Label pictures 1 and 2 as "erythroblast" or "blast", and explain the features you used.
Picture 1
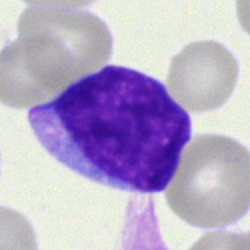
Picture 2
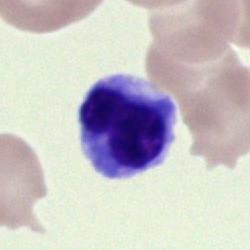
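The blast is in picture 1, the erythroblast in picture 2. Both nuclei fill most of their cells, and neither cell shows distinct granules in its cytoplasm.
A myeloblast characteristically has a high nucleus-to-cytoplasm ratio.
The cytoplasm sits to the lower left in both: a crescent in the blast, a thin rim widest at the lower left in the erythroblast. As for colour, it's pale blue-violet in the blast against blue in the erythroblast. The blast's cytoplasm has no clear vacuoles. In the erythroblast the chromatin is dark purple and dense, and the outline is roughly round with a slightly uneven edge.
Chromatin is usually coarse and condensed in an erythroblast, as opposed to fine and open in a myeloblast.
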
